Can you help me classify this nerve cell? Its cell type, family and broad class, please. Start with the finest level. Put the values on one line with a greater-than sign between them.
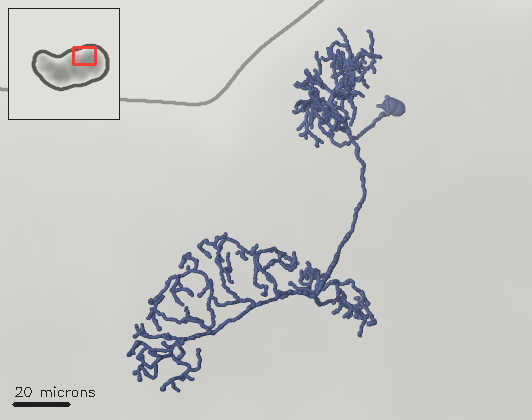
FB6Z > hemilineage DL1_dorsal > central-brain intrinsic neuron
